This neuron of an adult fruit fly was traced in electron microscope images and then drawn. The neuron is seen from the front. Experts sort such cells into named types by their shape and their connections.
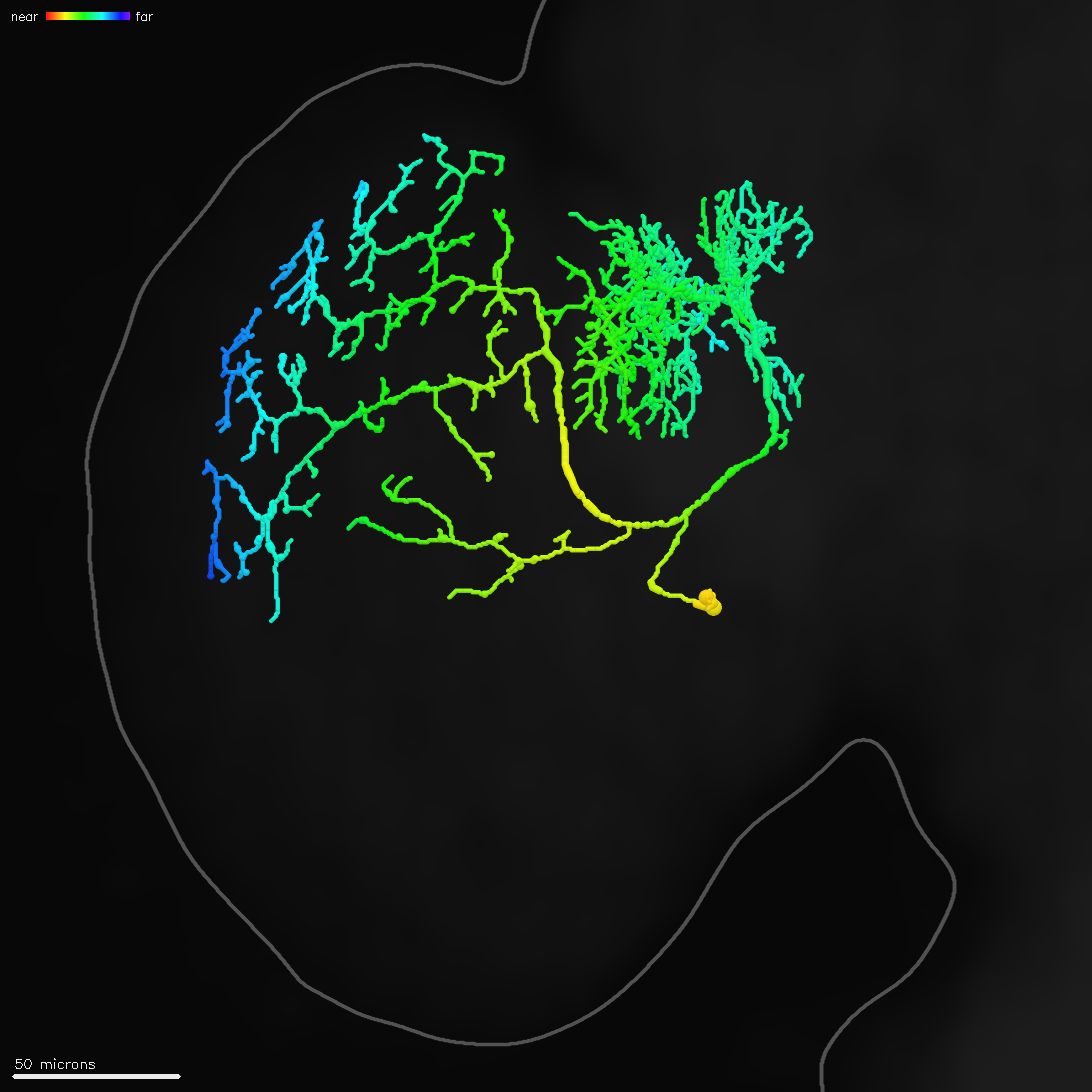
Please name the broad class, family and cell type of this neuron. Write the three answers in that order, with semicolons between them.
visual centrifugal neuron; MeVC; MeVC24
